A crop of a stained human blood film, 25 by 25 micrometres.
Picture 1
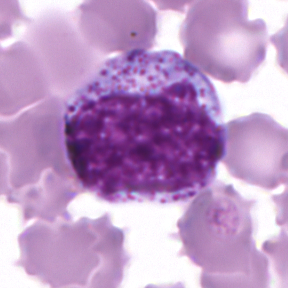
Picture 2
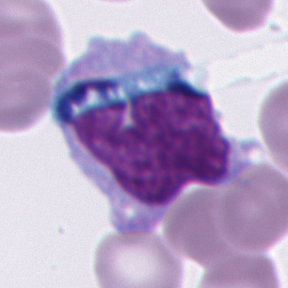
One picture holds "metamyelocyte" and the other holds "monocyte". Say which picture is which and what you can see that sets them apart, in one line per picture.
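Picture 1: metamyelocyte. Many small reddish-purple granules are scattered through the cytoplasm.
Picture 2: monocyte. No distinct granules are seen in the cytoplasm.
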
